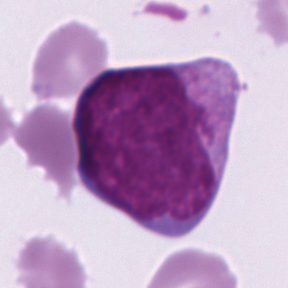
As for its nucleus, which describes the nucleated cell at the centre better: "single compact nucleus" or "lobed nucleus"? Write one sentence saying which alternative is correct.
The nucleus is neither lobed nor band-shaped but one compact round, oval or kidney-shaped mass.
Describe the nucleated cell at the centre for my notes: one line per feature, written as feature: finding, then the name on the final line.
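Nucleus position: toward the left, with most cytoplasm on the right.
Nuclear share: about 70% of the cell's area.
Chromatin: finely granular, evenly spread, no coarse dark clumps.
Upper-right cytoplasm: pale lilac, much lighter than the nucleus.
Lower rim: thin, a bluer violet than the upper-right cytoplasm.
Name: myeloblast.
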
